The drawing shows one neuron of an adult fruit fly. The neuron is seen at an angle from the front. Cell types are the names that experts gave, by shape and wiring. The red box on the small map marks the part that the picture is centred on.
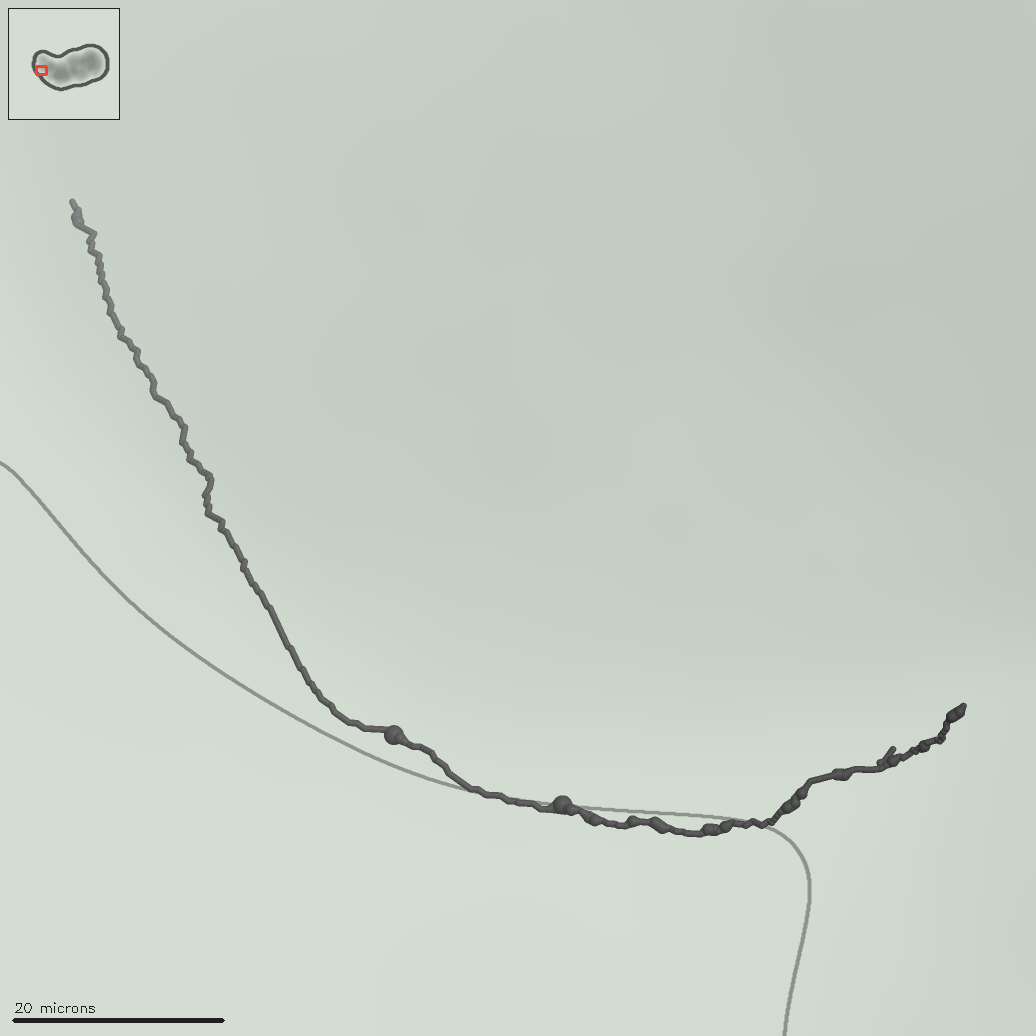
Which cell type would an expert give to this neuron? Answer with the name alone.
SNta23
